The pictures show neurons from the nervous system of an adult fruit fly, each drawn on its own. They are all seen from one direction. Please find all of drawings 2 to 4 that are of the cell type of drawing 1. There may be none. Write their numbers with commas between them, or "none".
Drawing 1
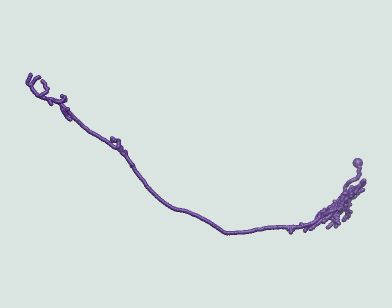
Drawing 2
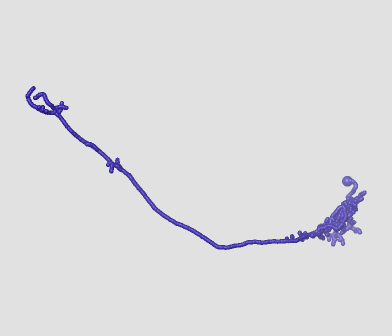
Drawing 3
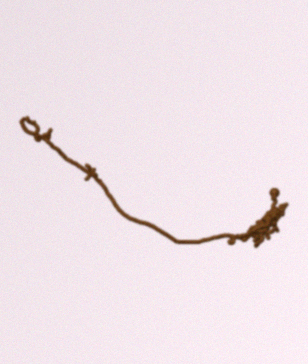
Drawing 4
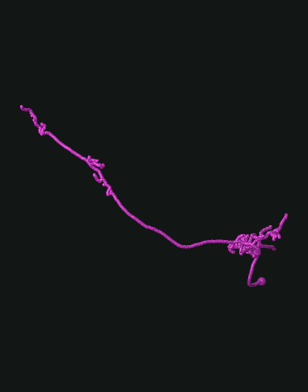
2, 3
